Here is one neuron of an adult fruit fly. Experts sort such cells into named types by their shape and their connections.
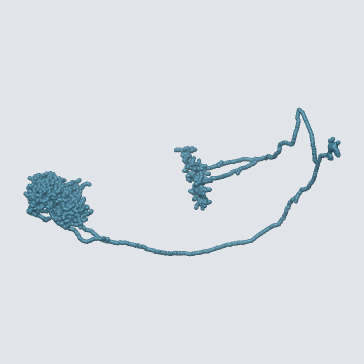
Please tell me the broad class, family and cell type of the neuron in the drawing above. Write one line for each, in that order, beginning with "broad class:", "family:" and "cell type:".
broad class: optic-lobe intrinsic neuron
family: MeLo
cell type: MeLo9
